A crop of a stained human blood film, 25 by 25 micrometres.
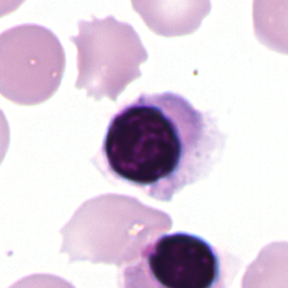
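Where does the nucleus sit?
Off-centre, toward the left side of the cell.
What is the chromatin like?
Dense, clumped and dark purple.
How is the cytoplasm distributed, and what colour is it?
Its rim is wider on the right of the nucleus than on the left, and it is pale lilac-grey.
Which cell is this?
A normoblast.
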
